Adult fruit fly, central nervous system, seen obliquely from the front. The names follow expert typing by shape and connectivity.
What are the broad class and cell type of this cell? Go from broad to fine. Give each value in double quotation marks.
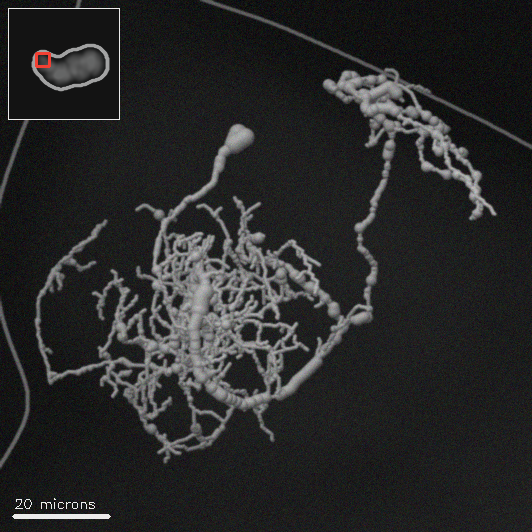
"nerve-cord intrinsic neuron", "INXXX315"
